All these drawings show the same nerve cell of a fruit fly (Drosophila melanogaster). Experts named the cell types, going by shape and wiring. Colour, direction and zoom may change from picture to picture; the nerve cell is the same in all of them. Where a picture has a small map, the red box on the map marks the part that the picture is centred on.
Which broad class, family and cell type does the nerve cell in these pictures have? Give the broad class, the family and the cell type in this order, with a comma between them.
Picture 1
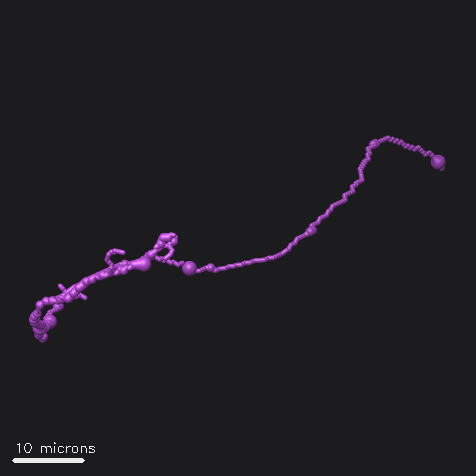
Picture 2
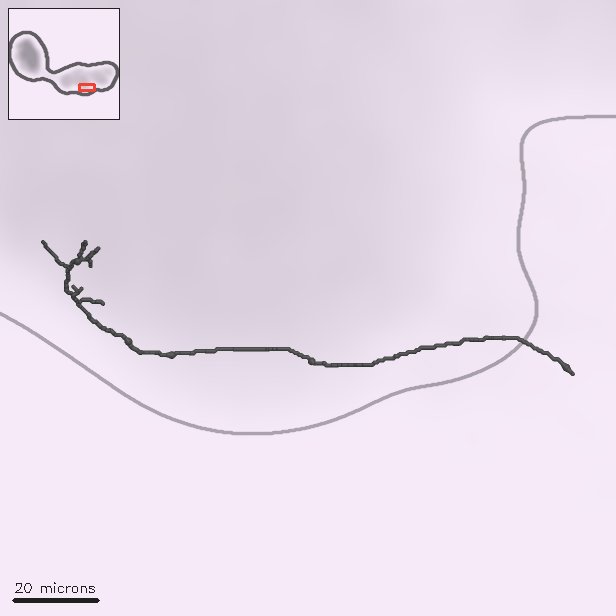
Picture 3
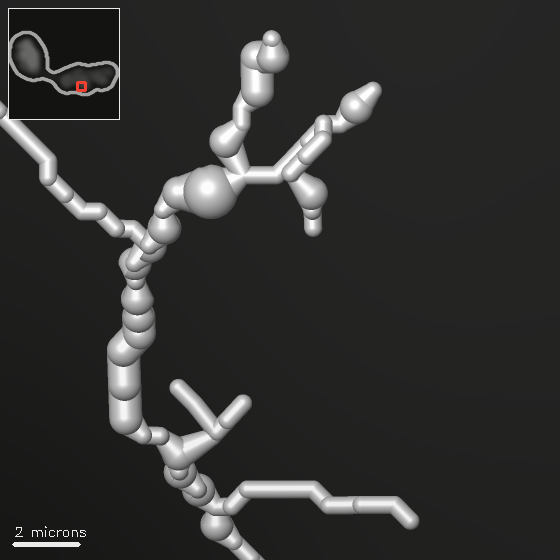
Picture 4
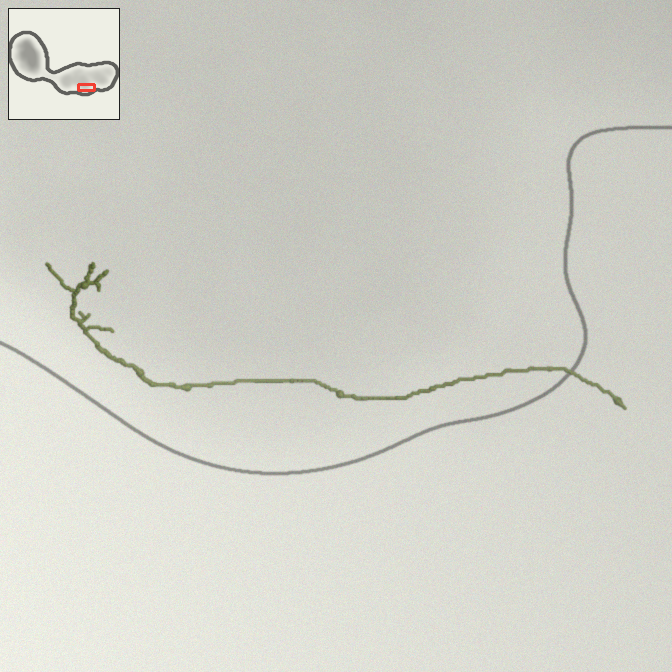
sensory neuron entering the nerve cord, class mechanosensory tactile, SNta31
